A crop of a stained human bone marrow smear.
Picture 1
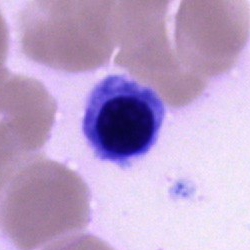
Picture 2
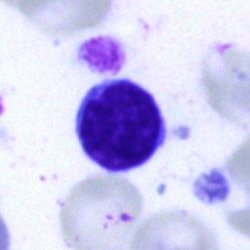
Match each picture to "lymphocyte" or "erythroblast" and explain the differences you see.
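The erythroblast is in the first picture; the lymphocyte is in the second. Both have dense nuclei with no nucleoli, and neither shows granules in the cytoplasm. The chromatin is where they part: in the erythroblast it stains an almost uniform very dark purple, while the lymphocyte's is dark purple-blue and coarsely clumped.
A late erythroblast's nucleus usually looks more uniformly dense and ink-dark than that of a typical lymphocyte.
The nucleus sits differently too: off-centre toward the lower right in the erythroblast, with its narrow blue rim of cytoplasm widest on the upper left. In the lymphocyte only a very thin rim of cytoplasm shows around the nucleus.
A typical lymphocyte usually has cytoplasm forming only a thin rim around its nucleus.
And the outlines differ a bit: roughly round with a few slight angular bulges in the erythroblast, round and smooth in the lymphocyte.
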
